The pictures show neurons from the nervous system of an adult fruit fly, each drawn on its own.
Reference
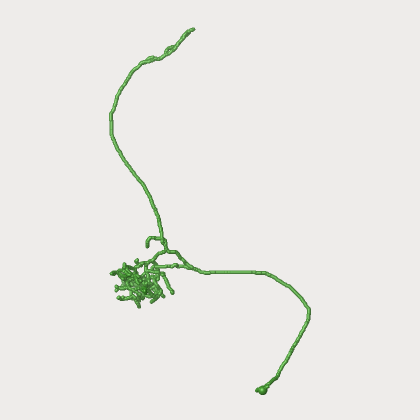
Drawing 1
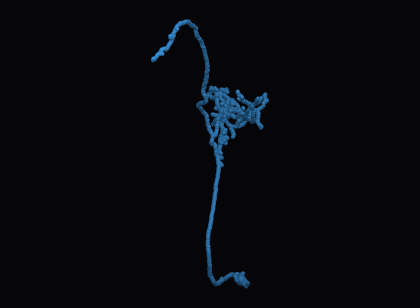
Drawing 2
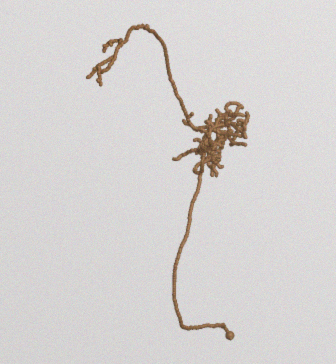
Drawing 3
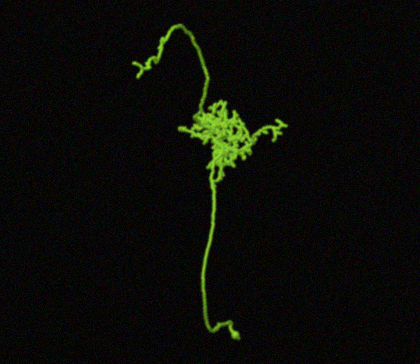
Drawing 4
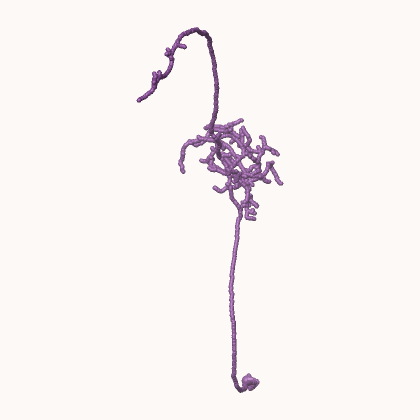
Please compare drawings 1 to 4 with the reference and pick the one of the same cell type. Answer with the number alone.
2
